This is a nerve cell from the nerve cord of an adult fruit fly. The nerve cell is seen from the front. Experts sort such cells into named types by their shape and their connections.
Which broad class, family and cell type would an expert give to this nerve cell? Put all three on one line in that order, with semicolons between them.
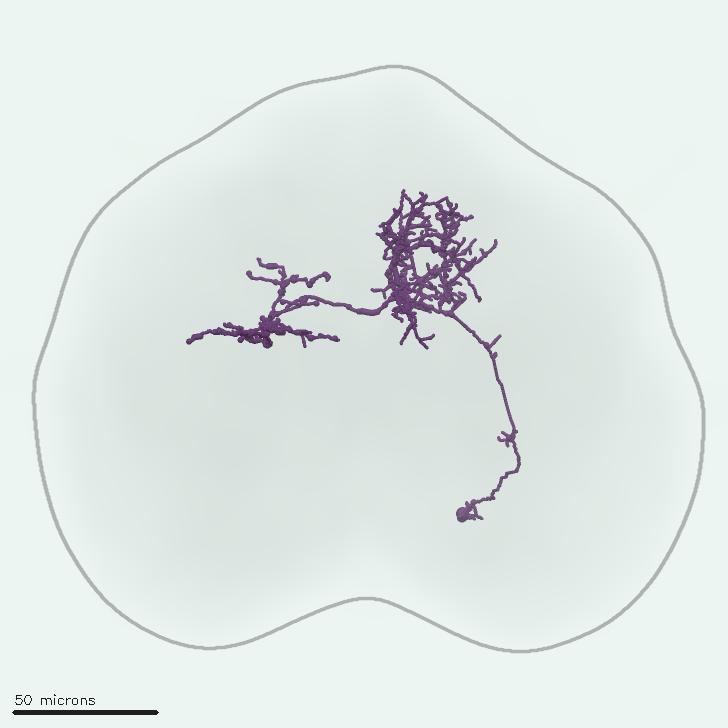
nerve-cord intrinsic neuron; hemilineage 07B; IN07B032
